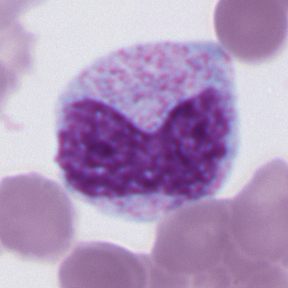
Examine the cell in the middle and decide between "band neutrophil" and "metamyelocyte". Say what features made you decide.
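This is a band neutrophil. First, the nucleus: a broad band whose two ends rise upward, leaving a V-shaped notch in the middle of its upper edge. It fills about 50% of the cell's area and lies toward the bottom of the cell. Next, the chromatin: dark purple and coarsely clumped, with small pale gaps between the clumps. Last, the cytoplasm: numerous fine pink-red granules are scattered through it, most crowded above the nucleus, within the notch.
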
